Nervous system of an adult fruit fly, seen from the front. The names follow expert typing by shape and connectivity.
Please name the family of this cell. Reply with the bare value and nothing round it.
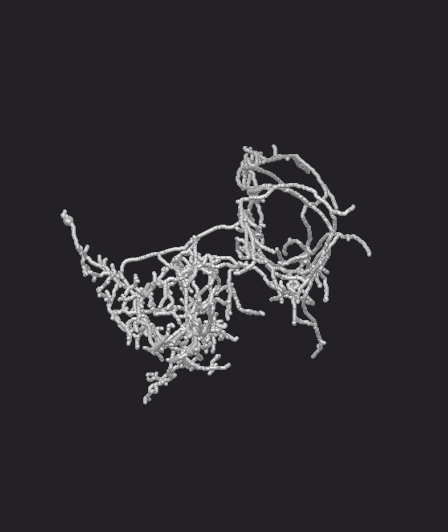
hemilineage 18B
